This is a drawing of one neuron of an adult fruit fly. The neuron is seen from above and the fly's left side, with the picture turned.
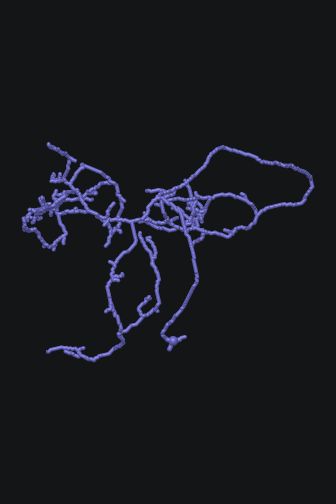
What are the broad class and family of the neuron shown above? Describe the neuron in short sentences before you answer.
The picture shows dozens of branch ends. As drawn here it is wider than it is tall. Its broad class is central-brain intrinsic neuron. Its family is hemilineage CREa2_ventral.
